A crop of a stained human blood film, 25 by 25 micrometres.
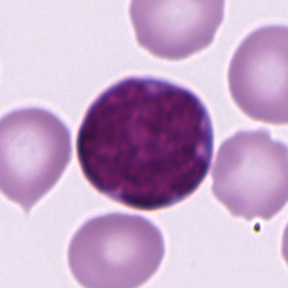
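Myeloblast in a stained peripheral blood smear. The cell measures about 12 micrometres across, and its edge is smooth and even all the way round, with no projections or hair-like processes standing out from the surface. Its nucleus is round in outline, about 11 micrometres across, and fills about 90% of the cell's area. Cytoplasm shows only as a very thin rim at the edge of the nucleus, and no distinct granules are visible in it.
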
